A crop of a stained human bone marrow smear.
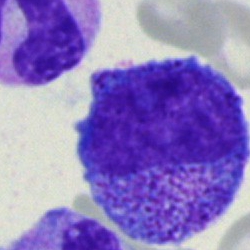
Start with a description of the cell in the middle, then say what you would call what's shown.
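Roughly round, I'd say, though the left edge is slightly bumpy. The nucleus fills the upper part, taking up roughly two-thirds of the cell, and its lower border runs nearly straight across. I see no clear nucleolus. This is a promyelocyte.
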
